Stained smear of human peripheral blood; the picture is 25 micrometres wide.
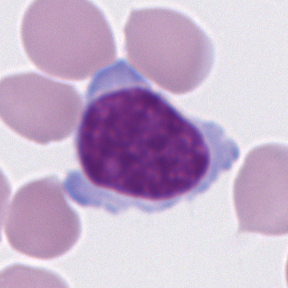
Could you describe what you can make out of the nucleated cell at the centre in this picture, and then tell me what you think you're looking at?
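Taking size first, the cell is about 16 by 14 micrometres. Next, the nucleus is oval, about 12 by 9 micrometres, and fills about 70% of the cell's area; its border is smooth, without any notch or fold. Then the chromatin, which is finely stippled, with small darker specks spread evenly through the nucleus. Last, the cytoplasm is pale blue and scantiest along the left edge of the nucleus. This is a typical lymphocyte.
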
